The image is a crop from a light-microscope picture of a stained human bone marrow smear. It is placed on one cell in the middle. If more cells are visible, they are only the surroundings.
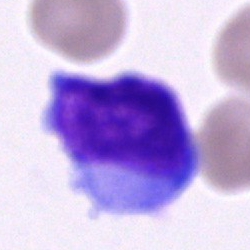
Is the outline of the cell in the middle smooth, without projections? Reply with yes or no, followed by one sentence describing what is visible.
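No. Small rounded blebs project from the cytoplasm along the lower edge.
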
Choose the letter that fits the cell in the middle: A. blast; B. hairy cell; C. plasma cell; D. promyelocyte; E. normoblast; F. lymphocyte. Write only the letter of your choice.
A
